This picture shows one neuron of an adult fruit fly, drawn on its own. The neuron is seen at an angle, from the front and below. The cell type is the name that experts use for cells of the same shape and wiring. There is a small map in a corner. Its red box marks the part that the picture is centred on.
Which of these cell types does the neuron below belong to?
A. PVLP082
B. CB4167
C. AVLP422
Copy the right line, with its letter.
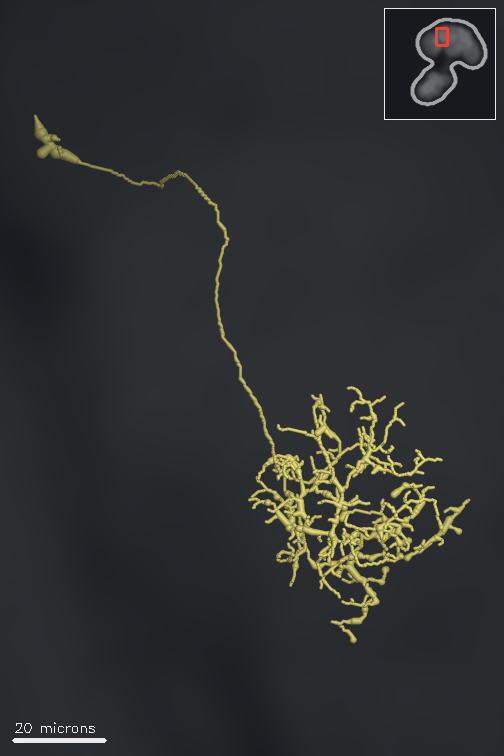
C. AVLP422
